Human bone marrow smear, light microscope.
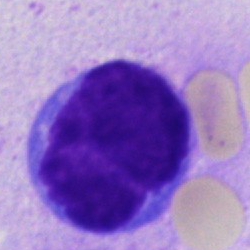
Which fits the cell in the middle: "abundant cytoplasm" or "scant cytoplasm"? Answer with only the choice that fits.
Scant cytoplasm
